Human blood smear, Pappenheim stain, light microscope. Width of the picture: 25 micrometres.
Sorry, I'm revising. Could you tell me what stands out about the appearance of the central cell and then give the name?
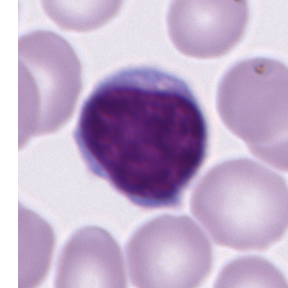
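Here the cell is about 12 micrometres across, with a nucleus about 10 micrometres across that fills about 80% of the cell's area. Search the nucleus and you will find no nucleoli. The cytoplasm is pale blue, and it is widest along the top of the cell. Scan through it too: no granules are seen. What you are looking at is a typical lymphocyte.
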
